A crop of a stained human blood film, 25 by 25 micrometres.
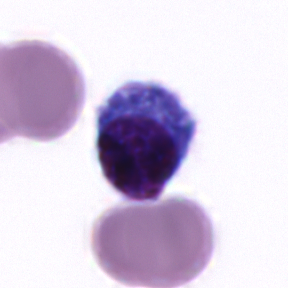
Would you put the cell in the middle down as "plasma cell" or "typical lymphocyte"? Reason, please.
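Plasma cell, I'd say, not typical lymphocyte. The cytoplasm is deep blue and forms a wider band above the nucleus than below.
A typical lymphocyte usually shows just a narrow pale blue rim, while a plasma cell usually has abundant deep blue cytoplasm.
Then the nucleus: it sits in the lower part of the cell.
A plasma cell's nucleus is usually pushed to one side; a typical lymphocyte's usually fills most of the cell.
Chromatin is dense, dark purple, coarsely clumped; the cell is about 11 by 9 micrometres.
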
